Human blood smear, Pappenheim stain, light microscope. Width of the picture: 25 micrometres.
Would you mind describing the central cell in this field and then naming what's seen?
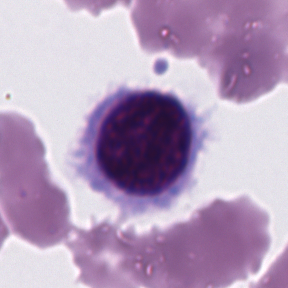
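Fine hair-like projections extend from the surface all around the cell's edge. Pale blue cytoplasm forms a narrow rim around the nucleus, in which no nucleolus can be seen. This is a hairy cell.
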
